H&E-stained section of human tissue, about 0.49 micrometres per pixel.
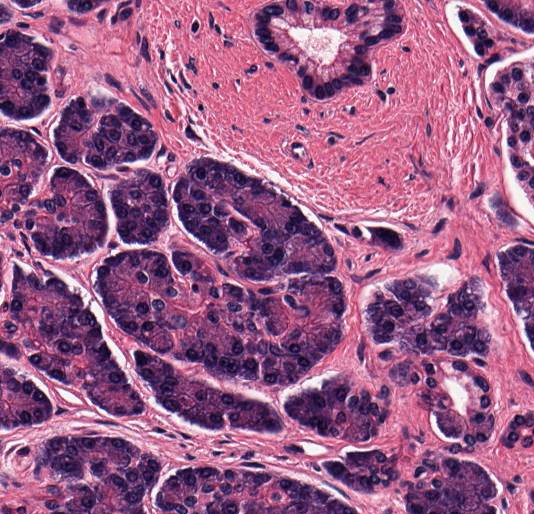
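Pancreas. Closely packed rounded clusters of glandular cells fill most of the field, separated by thin pink fibrous septa. The round acinar cell nuclei lie toward the outer, basal side of each cluster. Lumens within the clusters are tiny and mostly hard to see. No fat cells are present anywhere in the field.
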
